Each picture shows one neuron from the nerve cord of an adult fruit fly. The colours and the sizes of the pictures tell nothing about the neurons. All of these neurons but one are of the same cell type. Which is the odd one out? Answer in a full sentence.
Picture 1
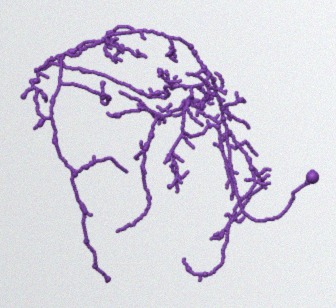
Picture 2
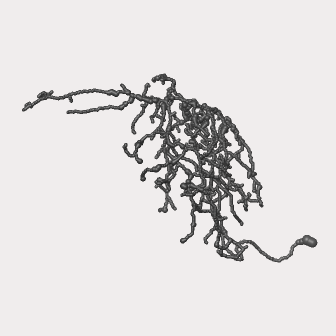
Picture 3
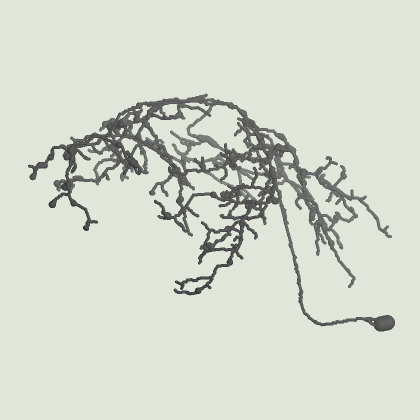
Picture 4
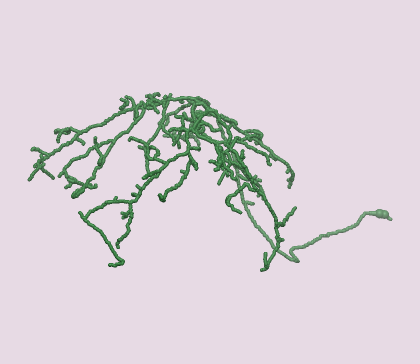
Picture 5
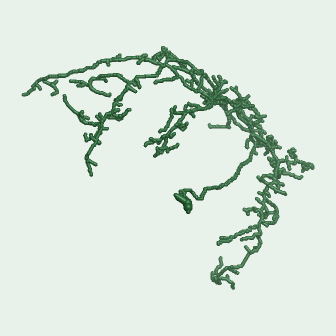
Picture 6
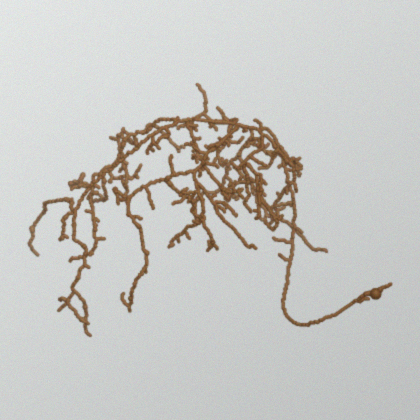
Picture 5 shows a neuron of another cell type.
